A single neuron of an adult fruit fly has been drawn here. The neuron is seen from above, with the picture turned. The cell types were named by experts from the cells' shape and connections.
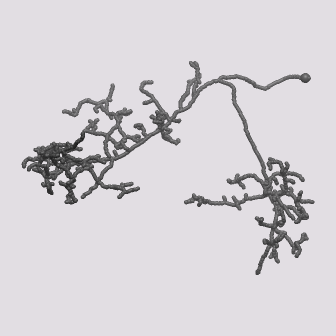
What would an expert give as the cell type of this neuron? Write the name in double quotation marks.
"SMP315"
